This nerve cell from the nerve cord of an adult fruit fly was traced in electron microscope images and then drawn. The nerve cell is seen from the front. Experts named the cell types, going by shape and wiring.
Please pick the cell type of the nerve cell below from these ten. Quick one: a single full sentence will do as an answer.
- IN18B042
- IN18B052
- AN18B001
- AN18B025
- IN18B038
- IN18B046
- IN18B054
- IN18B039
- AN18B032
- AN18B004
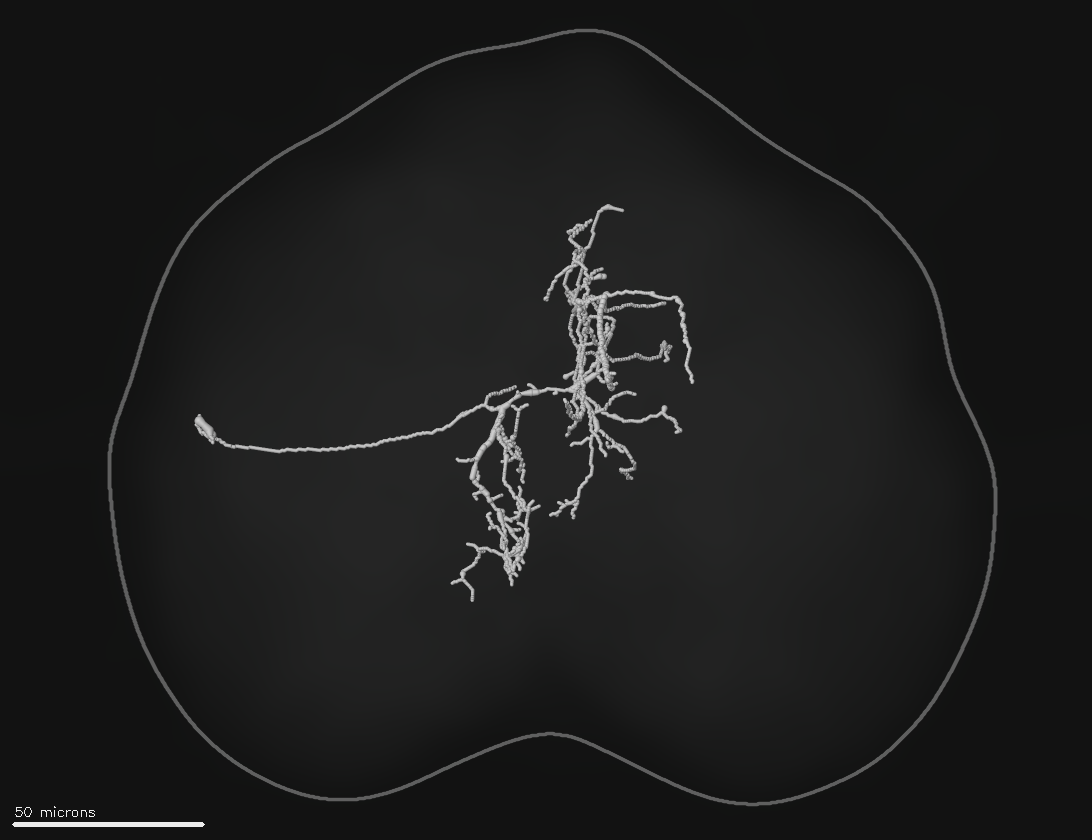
To the cell type AN18B032 belongs this nerve cell.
